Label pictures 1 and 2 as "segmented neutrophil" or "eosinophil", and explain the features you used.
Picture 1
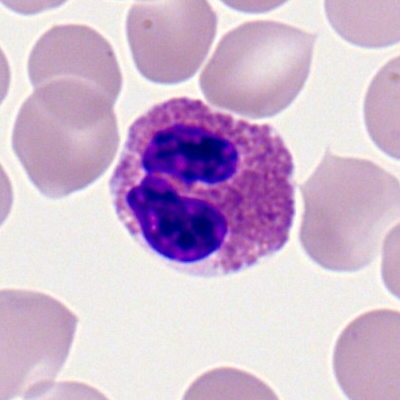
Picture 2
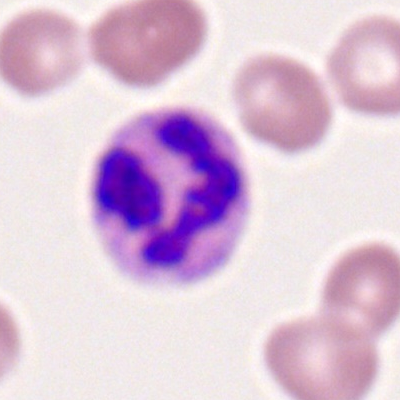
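So, the eosinophil is in picture 1 and the segmented neutrophil is in picture 2. Look at the nuclei: the eosinophil's is split into two lobes sitting one above the other, while the segmented neutrophil's has several lobes arranged around the cell's edge.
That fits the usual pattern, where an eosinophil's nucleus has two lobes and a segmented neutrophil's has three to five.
Otherwise they look alike in a few ways: dark purple chromatin, coarsely clumped in the eosinophil and densely clumped in the segmented neutrophil, no visible nucleoli in either, and no vacuoles in either cytoplasm. The segmented neutrophil also has a round, smooth outline, and its pale pinkish-lilac cytoplasm fills the space between the lobes.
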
